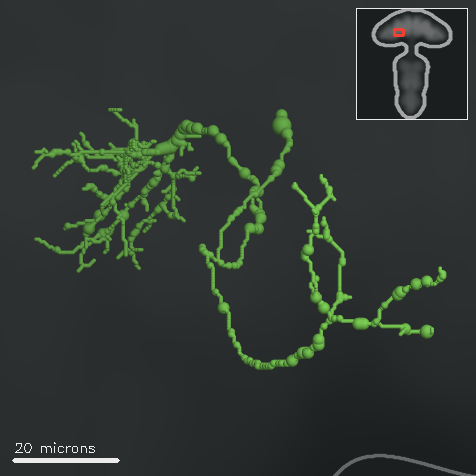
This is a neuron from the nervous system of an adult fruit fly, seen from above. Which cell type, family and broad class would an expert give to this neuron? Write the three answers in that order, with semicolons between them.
LC13; LC; visual projection neuron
